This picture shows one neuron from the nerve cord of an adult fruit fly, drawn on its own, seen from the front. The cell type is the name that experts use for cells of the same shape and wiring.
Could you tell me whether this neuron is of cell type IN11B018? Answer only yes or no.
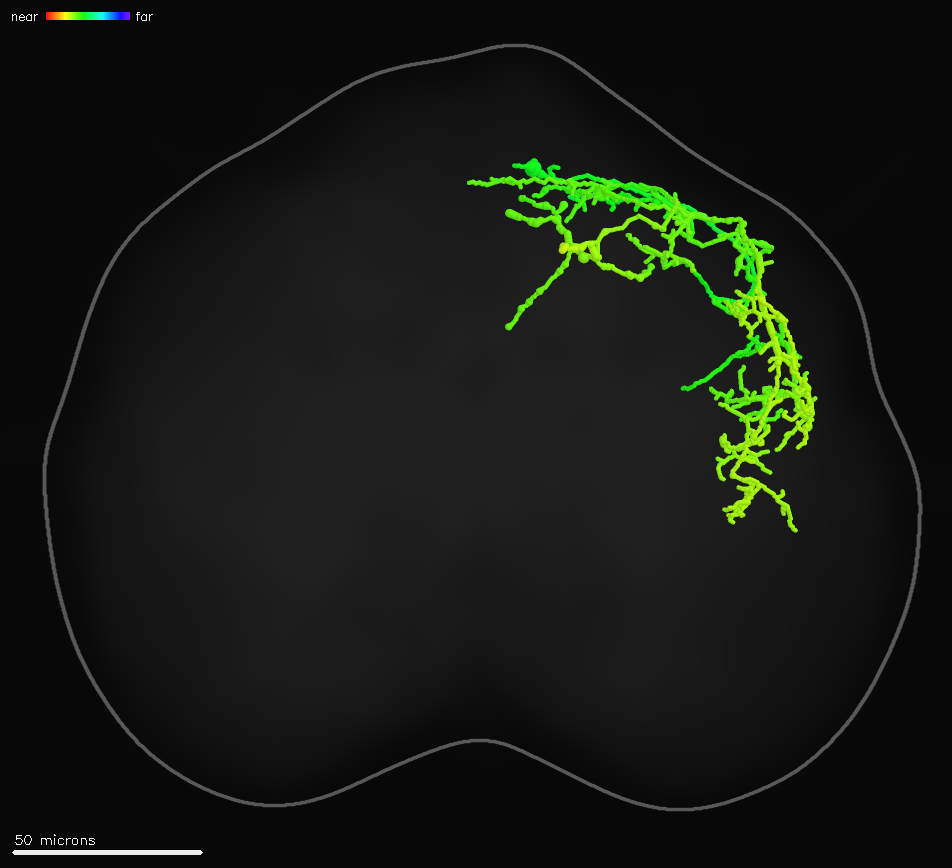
no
